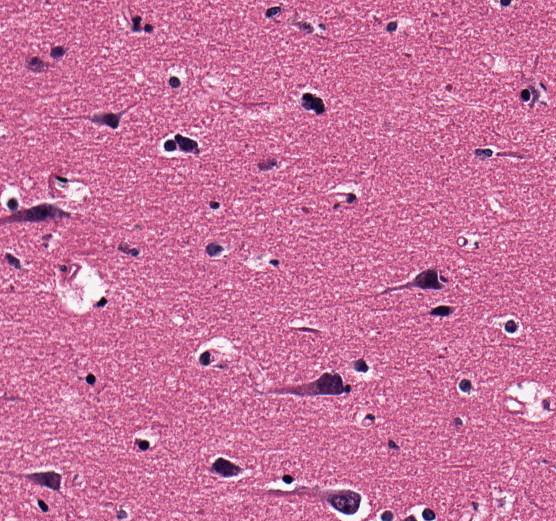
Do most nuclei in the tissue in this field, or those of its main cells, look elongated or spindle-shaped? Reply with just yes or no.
No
